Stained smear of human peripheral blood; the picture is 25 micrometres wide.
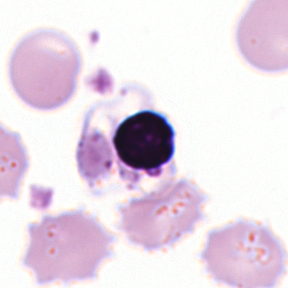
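Normoblast in a stained smear of human peripheral blood. Its chromatin is very dense, staining an almost uniform dark purple-black, and no nucleoli are visible. A pale, irregular mass with purple specks lies against its left side. Nearby red cells have spiky, crenated edges.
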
